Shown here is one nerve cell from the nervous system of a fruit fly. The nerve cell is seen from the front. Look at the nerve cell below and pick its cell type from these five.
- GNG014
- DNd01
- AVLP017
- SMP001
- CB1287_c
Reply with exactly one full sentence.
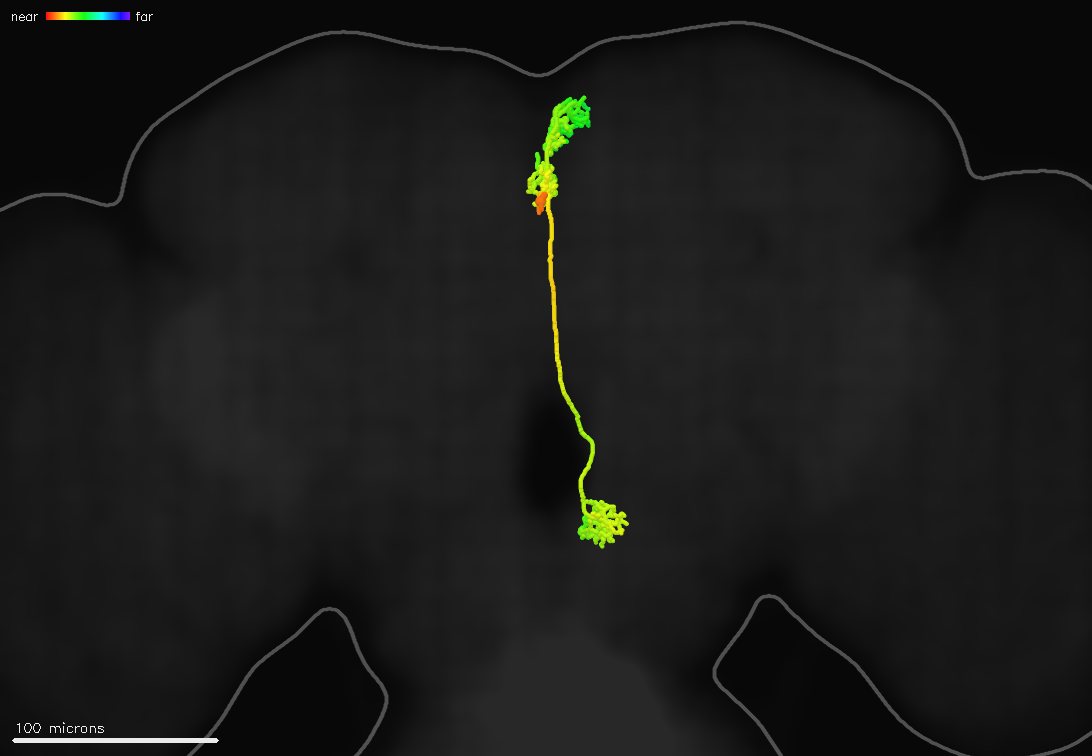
The cell type DNd01 includes this nerve cell.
